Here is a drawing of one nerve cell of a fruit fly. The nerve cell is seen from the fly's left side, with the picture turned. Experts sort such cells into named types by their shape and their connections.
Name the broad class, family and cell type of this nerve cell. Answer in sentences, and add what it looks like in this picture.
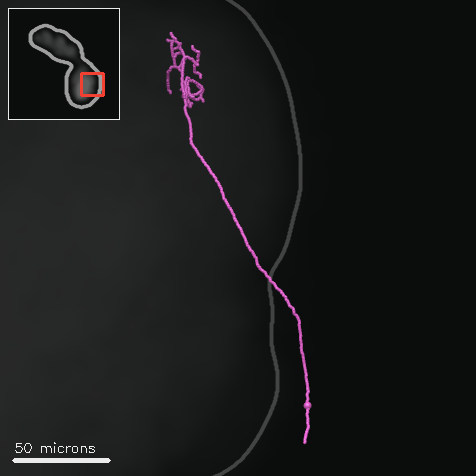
This is a sensory neuron entering the brain. Its family is called class mechanosensory. The cell type is BM. From top to bottom in the picture it spans about 200 microns. As drawn here it is more than twice as tall as it is wide.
